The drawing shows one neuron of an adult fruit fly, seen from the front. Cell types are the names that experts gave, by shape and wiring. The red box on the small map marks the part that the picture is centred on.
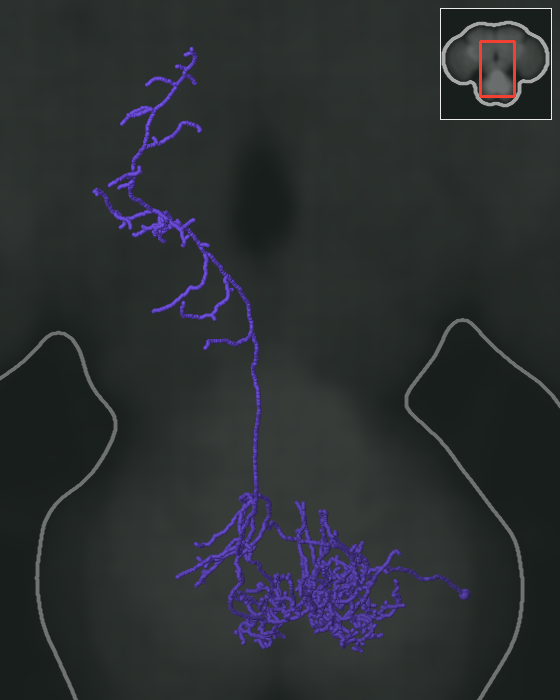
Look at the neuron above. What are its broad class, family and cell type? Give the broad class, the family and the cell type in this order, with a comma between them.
ascending neuron, hemilineage 08B, AN08B026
